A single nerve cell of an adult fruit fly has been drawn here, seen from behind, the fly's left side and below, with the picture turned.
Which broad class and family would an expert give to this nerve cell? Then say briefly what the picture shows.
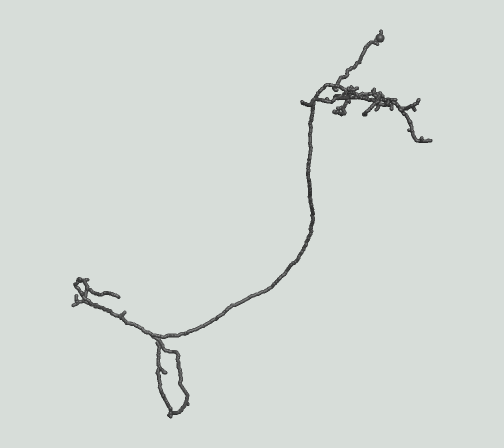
This is a central-brain intrinsic neuron. The family is hemilineage FLAa2. The cell body can be seen at the upper right of the picture. In this view it is about as wide as it is tall.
